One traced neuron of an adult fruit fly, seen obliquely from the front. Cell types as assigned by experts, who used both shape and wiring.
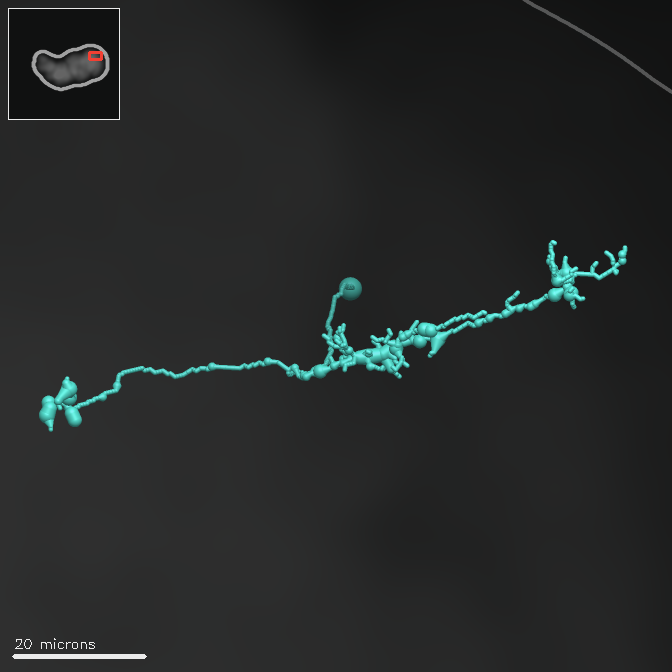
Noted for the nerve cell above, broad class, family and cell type: optic-lobe intrinsic neuron; T; T2a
